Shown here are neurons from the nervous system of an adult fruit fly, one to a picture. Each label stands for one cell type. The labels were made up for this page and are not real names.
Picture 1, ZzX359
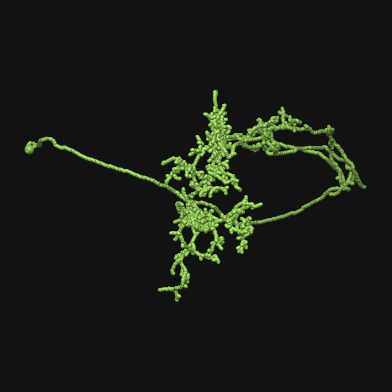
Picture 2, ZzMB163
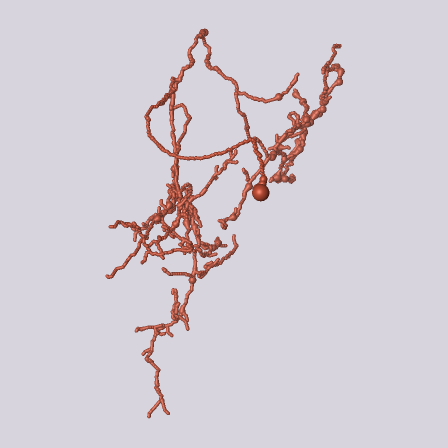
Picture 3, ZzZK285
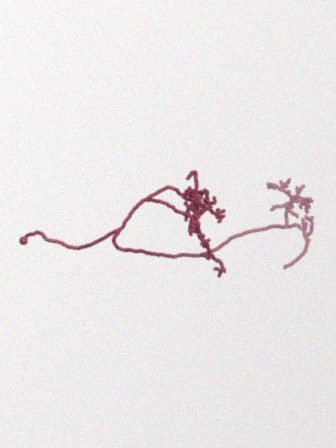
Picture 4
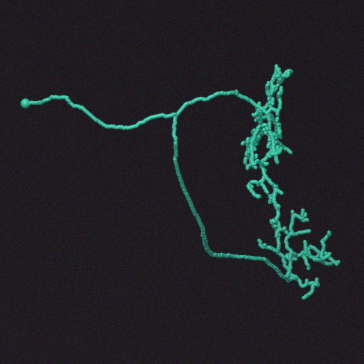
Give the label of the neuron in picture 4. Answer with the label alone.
ZzZK285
